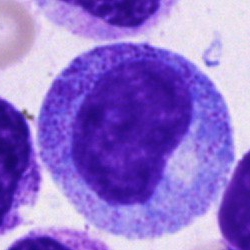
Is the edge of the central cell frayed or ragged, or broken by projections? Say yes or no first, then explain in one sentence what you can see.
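No. The cell outline is round with a smooth edge.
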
